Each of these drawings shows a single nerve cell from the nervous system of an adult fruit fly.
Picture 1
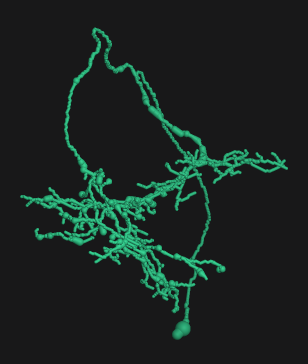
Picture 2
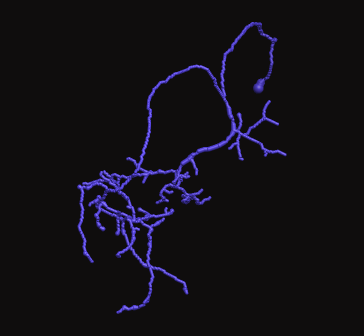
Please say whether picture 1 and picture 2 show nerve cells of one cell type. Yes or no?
yes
